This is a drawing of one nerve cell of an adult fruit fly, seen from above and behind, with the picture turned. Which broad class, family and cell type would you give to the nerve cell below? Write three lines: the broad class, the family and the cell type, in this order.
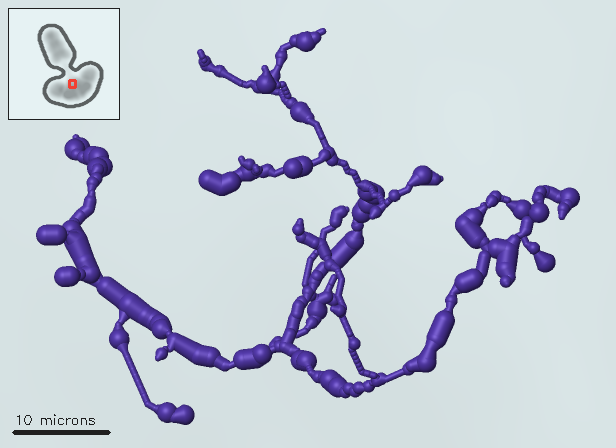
sensory neuron entering the brain
class mechanosensory
BM_Hau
